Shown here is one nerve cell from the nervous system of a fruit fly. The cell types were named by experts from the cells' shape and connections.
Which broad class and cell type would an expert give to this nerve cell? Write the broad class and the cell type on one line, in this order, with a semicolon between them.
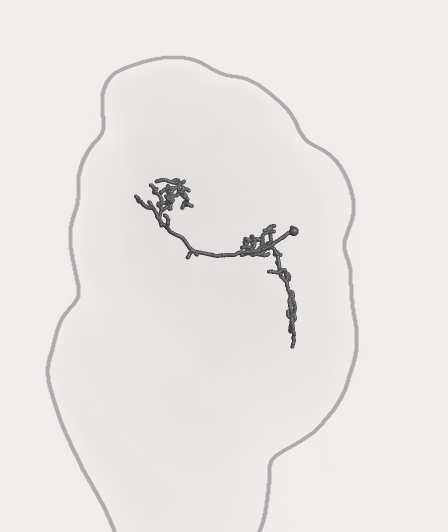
visual centrifugal neuron; aMe2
